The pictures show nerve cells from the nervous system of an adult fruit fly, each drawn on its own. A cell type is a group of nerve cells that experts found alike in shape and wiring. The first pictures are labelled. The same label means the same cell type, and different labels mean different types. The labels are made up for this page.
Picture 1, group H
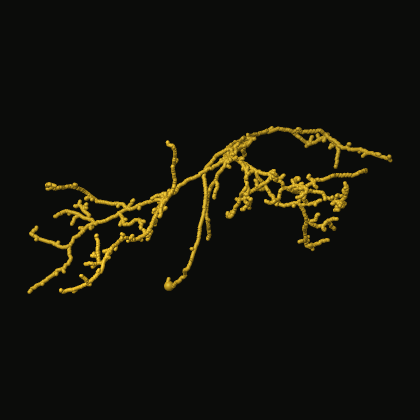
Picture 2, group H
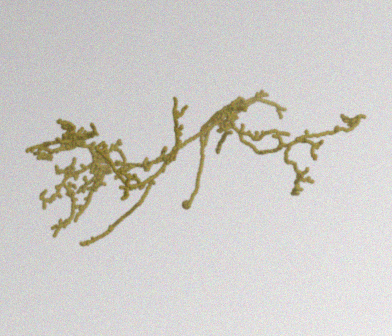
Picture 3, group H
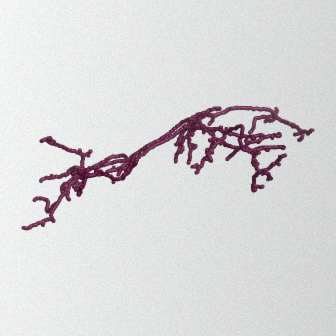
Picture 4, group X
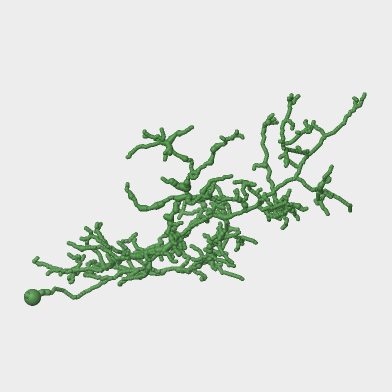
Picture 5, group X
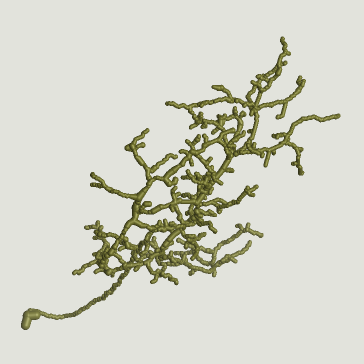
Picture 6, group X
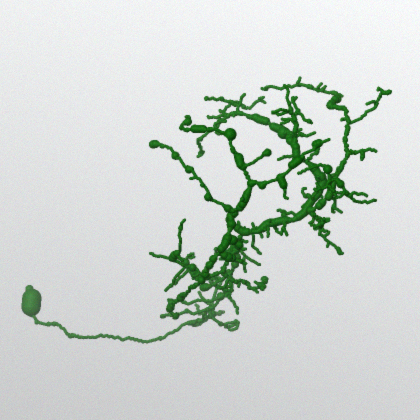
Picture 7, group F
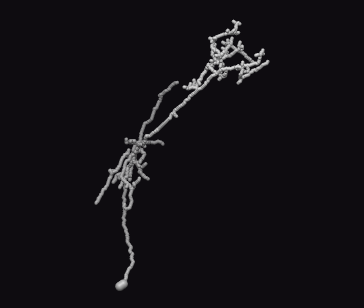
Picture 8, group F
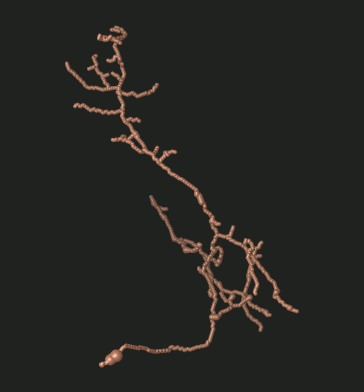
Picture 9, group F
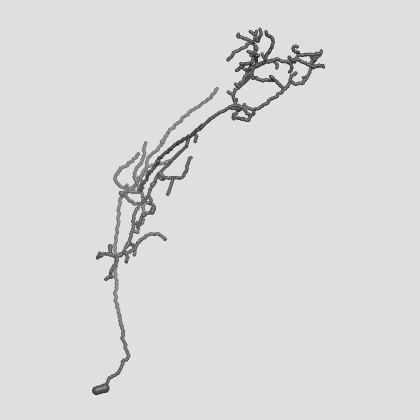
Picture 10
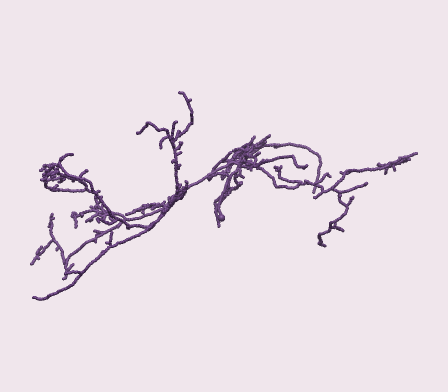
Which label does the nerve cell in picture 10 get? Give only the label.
group H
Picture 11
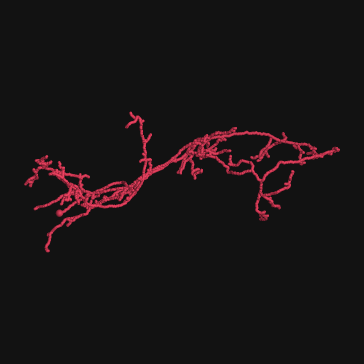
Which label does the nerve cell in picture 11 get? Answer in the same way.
group H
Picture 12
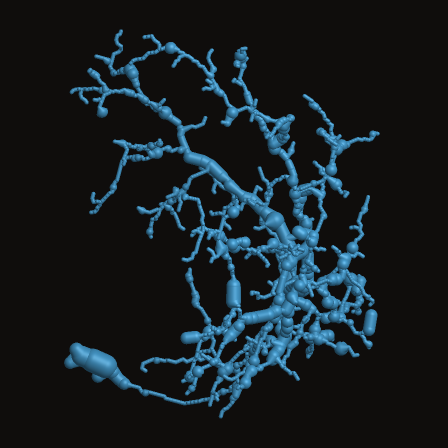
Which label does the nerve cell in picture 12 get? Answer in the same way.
group X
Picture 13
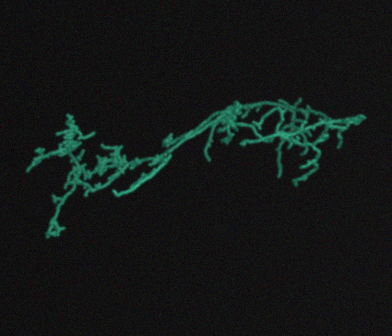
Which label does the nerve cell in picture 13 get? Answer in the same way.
group H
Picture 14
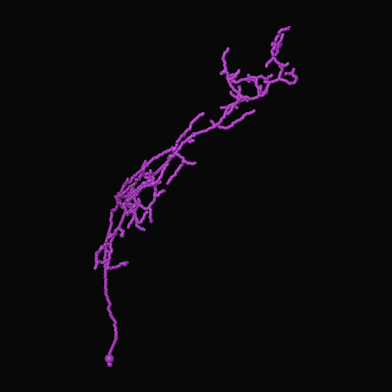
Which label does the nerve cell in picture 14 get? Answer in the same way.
group F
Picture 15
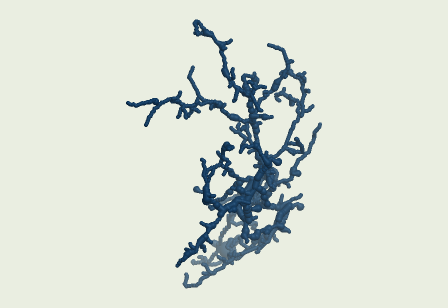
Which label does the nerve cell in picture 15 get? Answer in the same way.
group X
